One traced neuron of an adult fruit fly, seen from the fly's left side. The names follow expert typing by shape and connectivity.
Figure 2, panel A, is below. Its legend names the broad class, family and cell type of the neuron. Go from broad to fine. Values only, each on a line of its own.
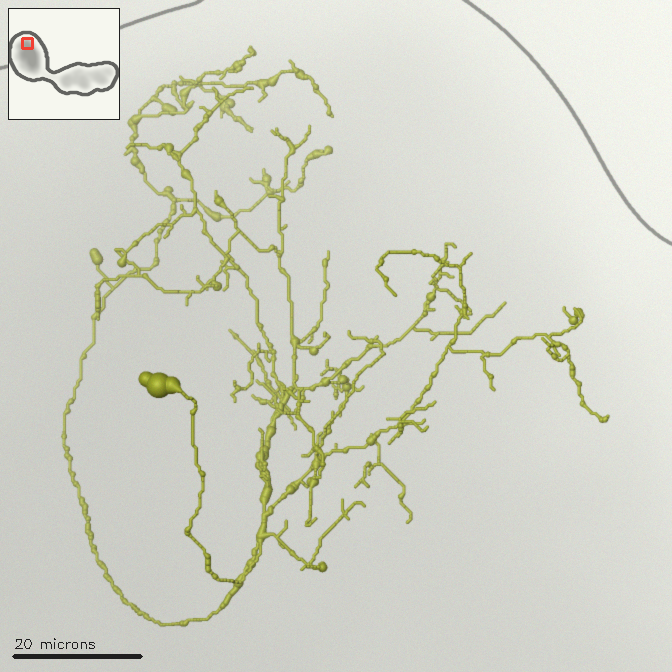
central-brain intrinsic neuron
hemilineage SLPal2
LHAD1i2_b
